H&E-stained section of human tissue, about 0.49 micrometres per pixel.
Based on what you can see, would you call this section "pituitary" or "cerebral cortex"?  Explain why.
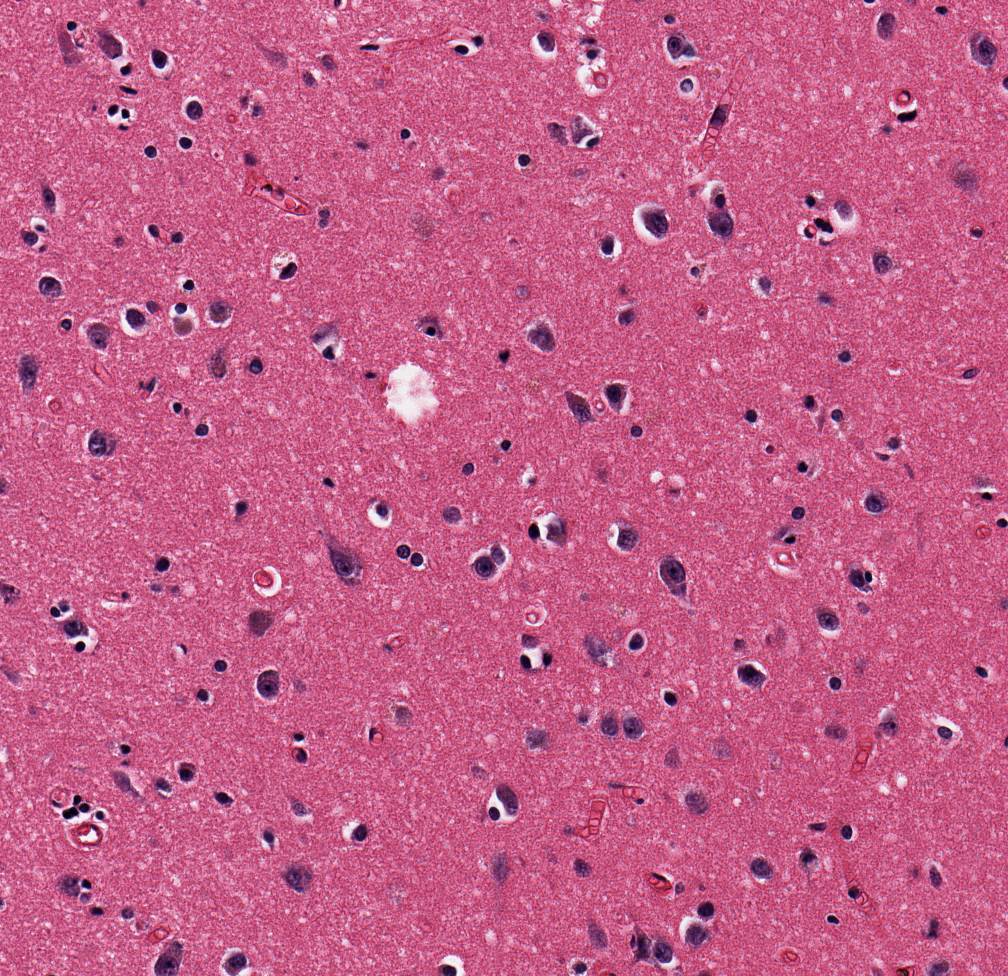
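Cerebral cortex. First check, the matrix: finely granular and pink across the whole field, with no epithelium, glands or fat. Second, arrangement: cells lie singly and fairly evenly scattered, not grouped into units. Third, cell types: small round dark nuclei with little visible cytoplasm far outnumber the larger cell bodies.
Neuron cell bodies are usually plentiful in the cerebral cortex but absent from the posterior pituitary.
Last, many nuclei and cell bodies sit within clear empty halos in the matrix.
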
